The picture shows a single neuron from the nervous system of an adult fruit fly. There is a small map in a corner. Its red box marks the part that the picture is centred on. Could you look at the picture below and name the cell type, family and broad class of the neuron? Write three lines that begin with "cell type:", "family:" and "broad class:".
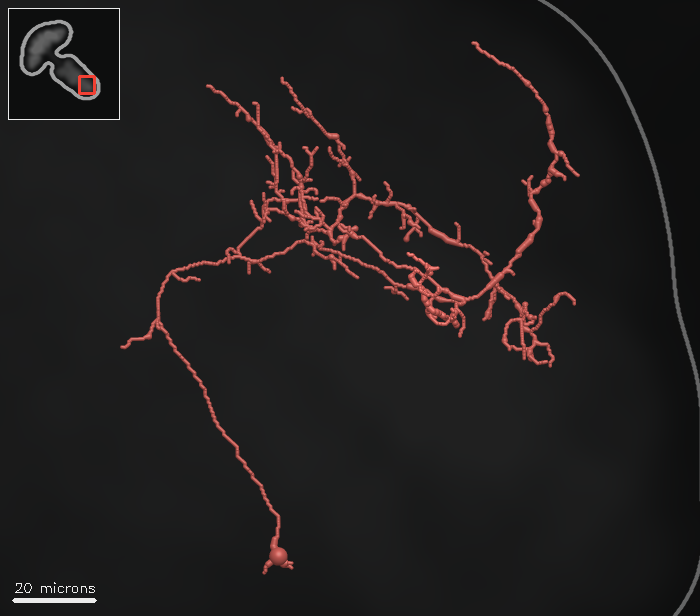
cell type: IN14A018
family: hemilineage 14A
broad class: nerve-cord intrinsic neuron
